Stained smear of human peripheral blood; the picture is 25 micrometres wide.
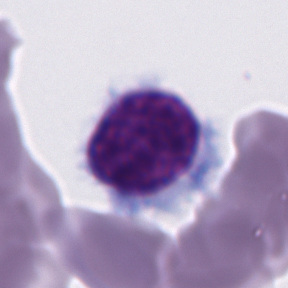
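Hairy cell in a stained smear of peripheral blood, the one in the middle. Its chromatin looks dense, dark purple and coarsely mottled. Around the nucleus runs only a scant rim of pale blue cytoplasm, widest, as far as I can see, on the lower right side. Along the edge of that cytoplasm, fine hair-like projections form a fringe.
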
